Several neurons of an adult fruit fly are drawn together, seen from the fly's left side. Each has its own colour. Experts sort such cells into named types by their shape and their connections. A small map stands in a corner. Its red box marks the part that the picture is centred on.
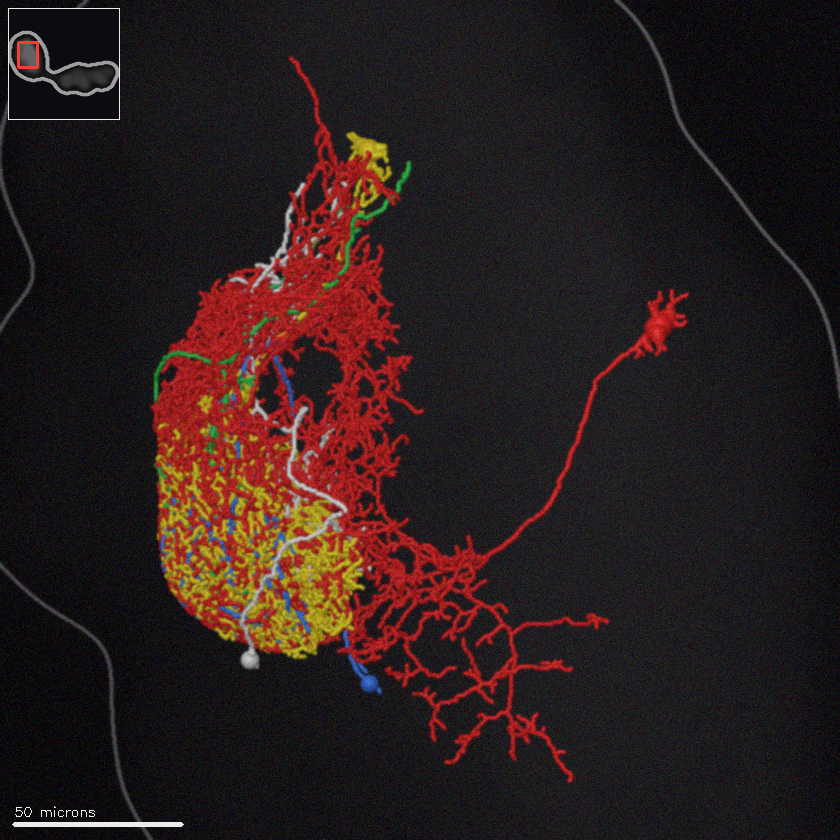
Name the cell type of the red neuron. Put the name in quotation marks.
"AVLP532"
